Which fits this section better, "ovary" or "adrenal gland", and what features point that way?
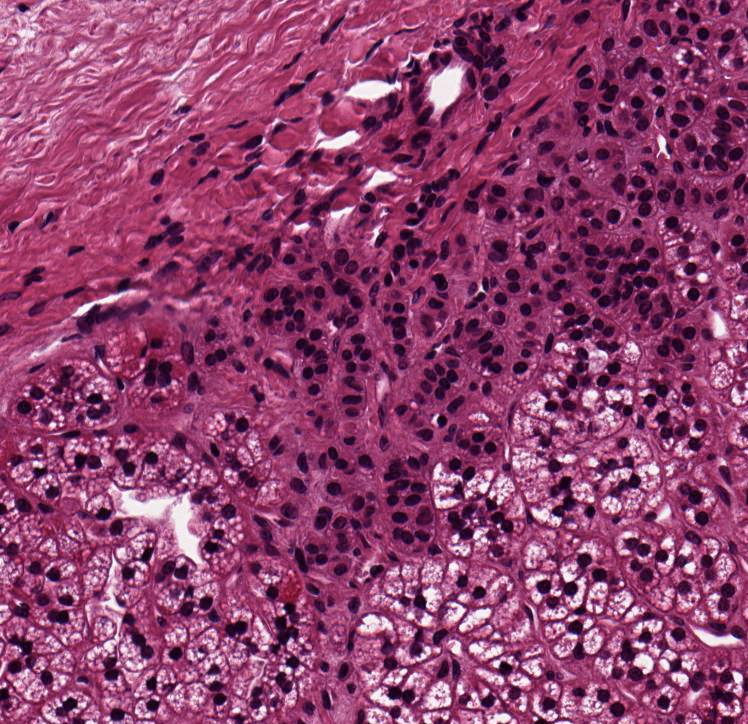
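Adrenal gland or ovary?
Adrenal gland. A band of dense pink fibrous tissue sits upper left, its wavy collagen running diagonally among scattered thin, elongated dark nuclei; cellular tissue fills the rest. Just beneath the band, through the centre, crowded cells with scant pink cytoplasm and round dark nuclei form a zone, and in the lower part the cells have pale, finely vacuolated cytoplasm.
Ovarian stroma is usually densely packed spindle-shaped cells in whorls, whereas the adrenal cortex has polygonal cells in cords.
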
